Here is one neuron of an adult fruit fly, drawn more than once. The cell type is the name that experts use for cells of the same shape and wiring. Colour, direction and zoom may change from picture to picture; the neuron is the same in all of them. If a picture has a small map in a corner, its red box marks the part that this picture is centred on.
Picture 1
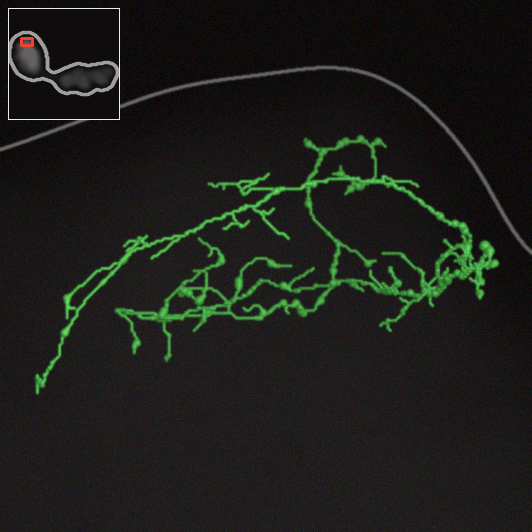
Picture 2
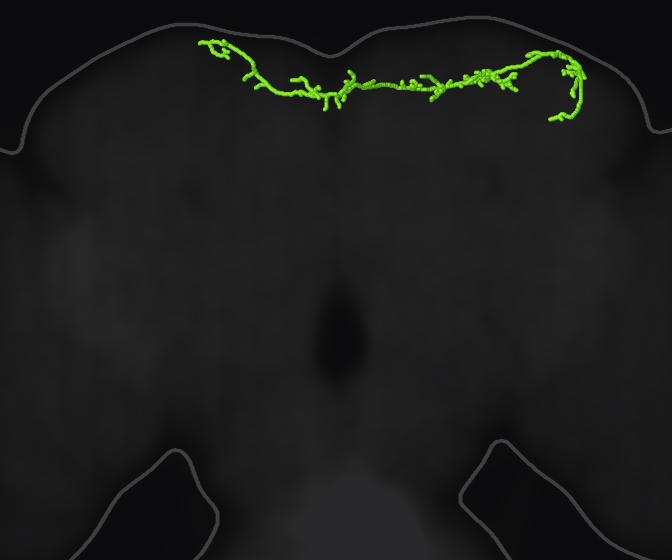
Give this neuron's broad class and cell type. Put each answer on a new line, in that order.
central-brain intrinsic neuron
SLP463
